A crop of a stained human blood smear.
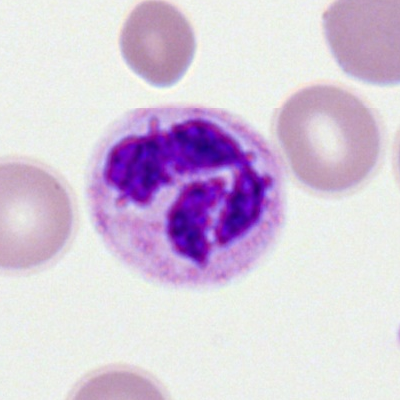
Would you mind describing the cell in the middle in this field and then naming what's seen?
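Note first the round, smooth outline. The nucleus is divided into several distinct lobes. Fine lilac-pink granules are scattered throughout the cytoplasm, which contains no vacuoles. The cell in the middle is a segmented neutrophil.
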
